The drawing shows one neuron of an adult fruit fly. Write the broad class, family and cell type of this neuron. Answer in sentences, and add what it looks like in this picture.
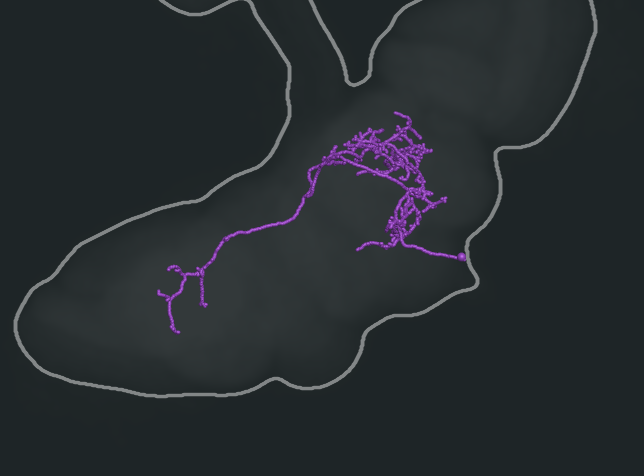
It is a central-brain intrinsic neuron. Its family is hemilineage LALv1_ventral. The cell type is SAD045. Its cell body lies on the right of the picture. In this view it is wider than it is tall.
